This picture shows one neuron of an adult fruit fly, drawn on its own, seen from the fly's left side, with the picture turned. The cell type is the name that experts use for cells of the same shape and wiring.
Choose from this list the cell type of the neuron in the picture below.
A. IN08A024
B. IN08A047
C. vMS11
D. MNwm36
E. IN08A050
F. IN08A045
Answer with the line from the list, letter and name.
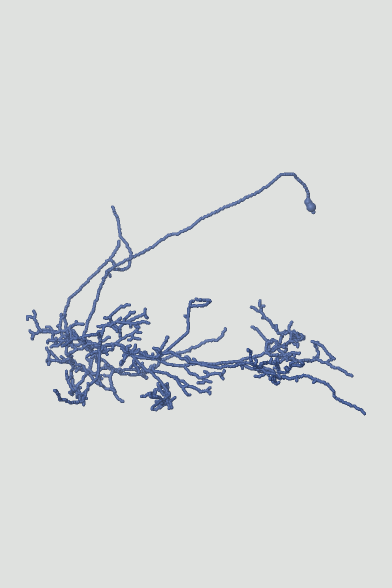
C. vMS11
